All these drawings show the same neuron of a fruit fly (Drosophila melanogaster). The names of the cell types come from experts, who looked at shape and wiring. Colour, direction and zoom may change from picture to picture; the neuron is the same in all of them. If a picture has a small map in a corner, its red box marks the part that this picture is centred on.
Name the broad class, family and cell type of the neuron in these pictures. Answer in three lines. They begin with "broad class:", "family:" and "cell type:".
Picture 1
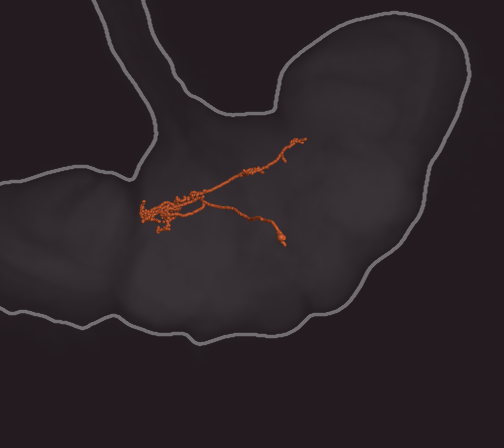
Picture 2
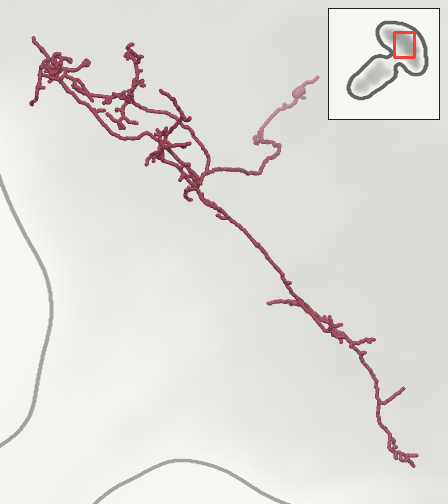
broad class: central-brain intrinsic neuron
family: hemilineage DM1_antero_ventral
cell type: CB2653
